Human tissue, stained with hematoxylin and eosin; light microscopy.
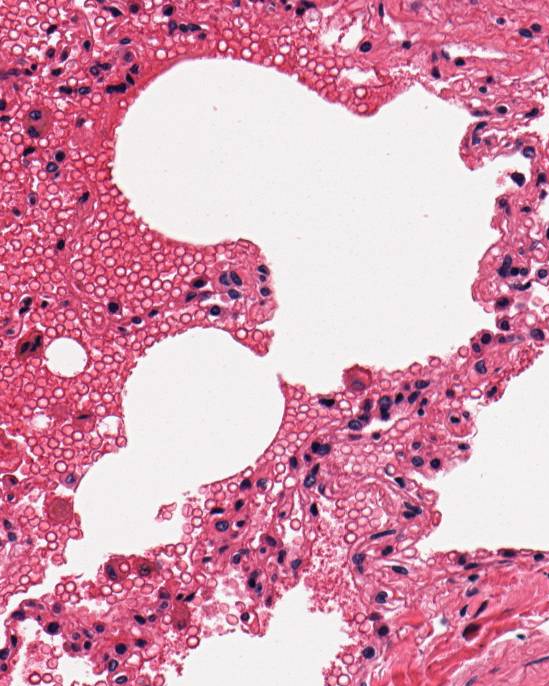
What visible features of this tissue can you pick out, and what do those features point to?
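Centre and right are filled by large, irregular empty spaces, walled by thin tissue. Red blood cells sit packed tight, small round pink discs with pale centres. Scattered among them, a few big rounded cells with plentiful pink-to-brownish cytoplasm. Denser pink fibrous tissue with elongated spindle nuclei fills the lower right corner. So this is lung.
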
